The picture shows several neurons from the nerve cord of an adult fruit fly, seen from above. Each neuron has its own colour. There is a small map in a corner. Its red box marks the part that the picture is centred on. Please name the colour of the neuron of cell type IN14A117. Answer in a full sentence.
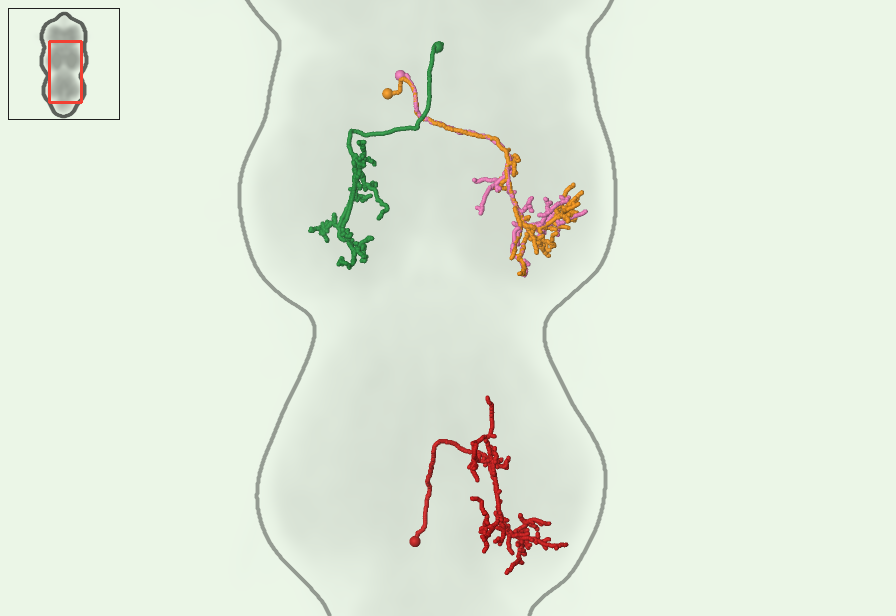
The colour is green.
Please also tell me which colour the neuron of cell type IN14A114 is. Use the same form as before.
The colour is pink.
